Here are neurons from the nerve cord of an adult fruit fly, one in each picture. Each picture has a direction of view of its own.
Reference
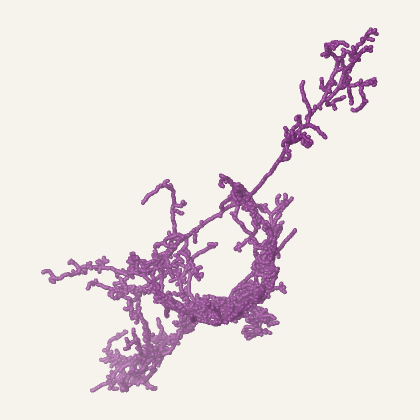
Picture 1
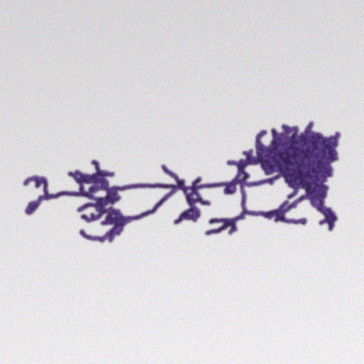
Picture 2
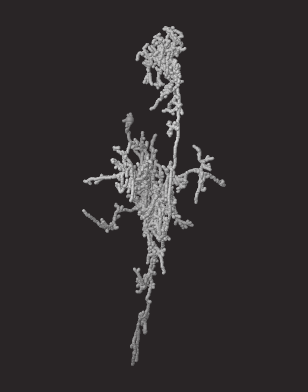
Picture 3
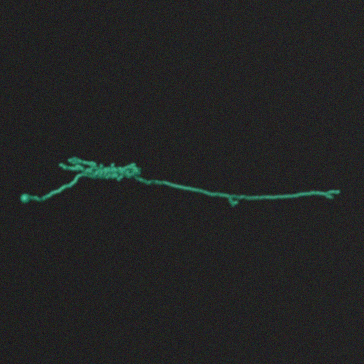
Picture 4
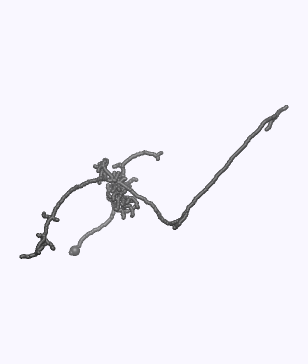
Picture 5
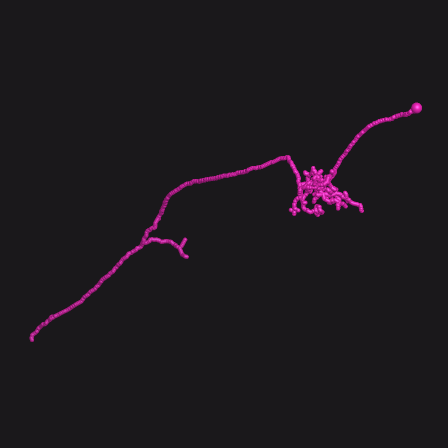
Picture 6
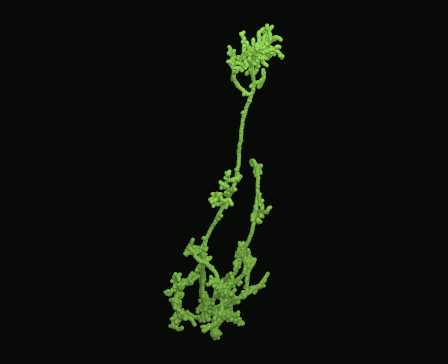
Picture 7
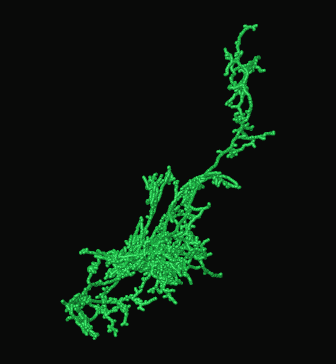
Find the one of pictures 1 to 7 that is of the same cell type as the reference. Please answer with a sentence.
Picture 7 is of the same cell type.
